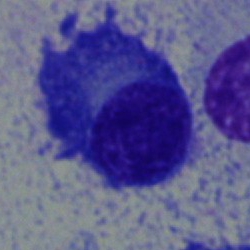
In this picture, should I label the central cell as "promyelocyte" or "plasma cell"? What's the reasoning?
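It is a plasma cell. The nucleus sits off-centre, in the lower right of the cell, and its chromatin stains dark purple throughout.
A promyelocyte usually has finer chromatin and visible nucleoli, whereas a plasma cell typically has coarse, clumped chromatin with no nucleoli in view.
Here the cytoplasm is deep blue and plentiful, filling much of the cell beside the nucleus.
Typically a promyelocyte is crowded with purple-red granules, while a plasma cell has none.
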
